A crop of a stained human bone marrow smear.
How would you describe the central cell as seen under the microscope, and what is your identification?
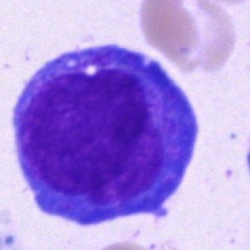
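What strikes me first is that the nucleus sits slightly toward the upper left, leaving a wider band of cytoplasm at the lower right. That cytoplasm forms a deep blue rim around the nucleus. The chromatin is dark purple and finely stippled, with no large coarse clumps. At the top edge of the nucleus I notice a few small clear spots. I'd take this as a blast.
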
